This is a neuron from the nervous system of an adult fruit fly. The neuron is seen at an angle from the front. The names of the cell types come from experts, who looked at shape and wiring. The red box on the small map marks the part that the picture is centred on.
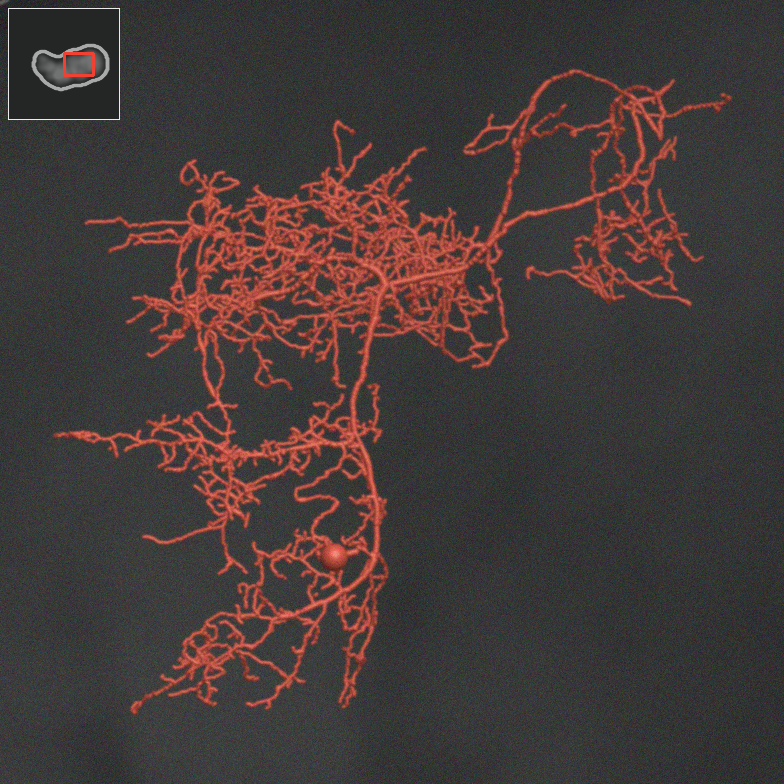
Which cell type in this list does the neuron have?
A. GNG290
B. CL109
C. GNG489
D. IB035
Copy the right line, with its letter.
B. CL109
